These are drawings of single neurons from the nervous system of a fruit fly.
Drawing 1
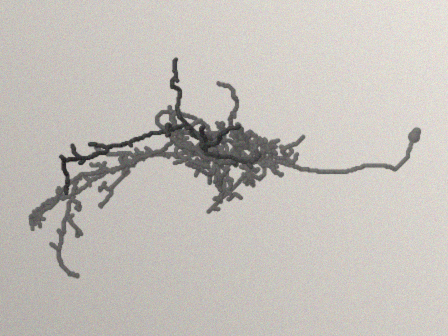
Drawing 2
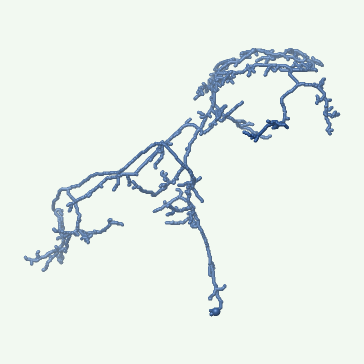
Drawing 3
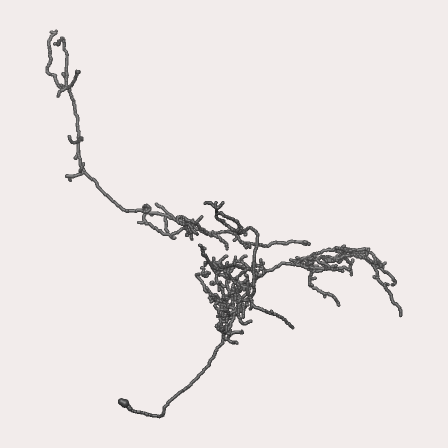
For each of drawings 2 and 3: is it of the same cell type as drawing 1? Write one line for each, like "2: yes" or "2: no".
2: no
3: no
